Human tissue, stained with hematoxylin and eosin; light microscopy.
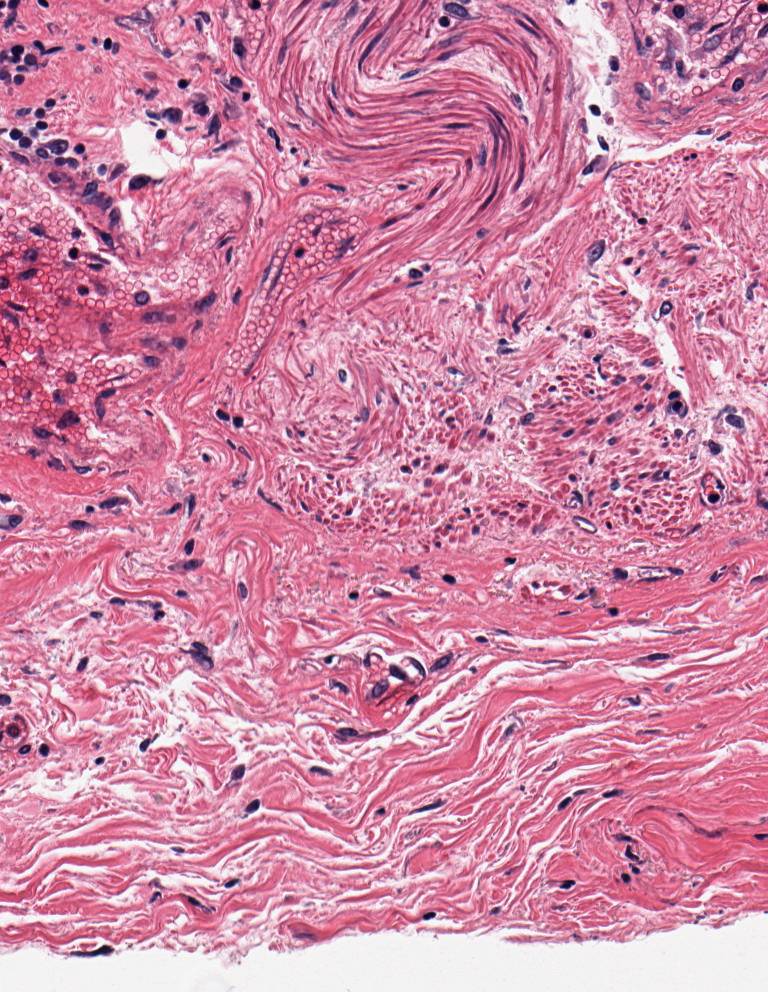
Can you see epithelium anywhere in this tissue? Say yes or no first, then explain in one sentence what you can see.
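No. No epithelium lines any surface in the field.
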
